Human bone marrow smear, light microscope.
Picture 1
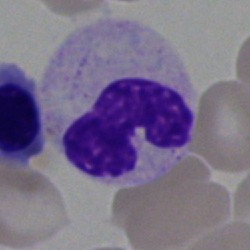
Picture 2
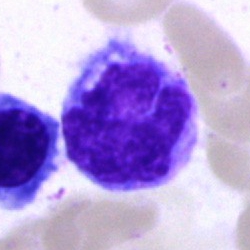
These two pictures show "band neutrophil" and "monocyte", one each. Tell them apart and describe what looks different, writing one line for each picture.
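Picture 1 – band neutrophil. The cytoplasm is abundant and pale lilac-grey.
Picture 2 – monocyte. The nucleus fills most of the cell.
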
